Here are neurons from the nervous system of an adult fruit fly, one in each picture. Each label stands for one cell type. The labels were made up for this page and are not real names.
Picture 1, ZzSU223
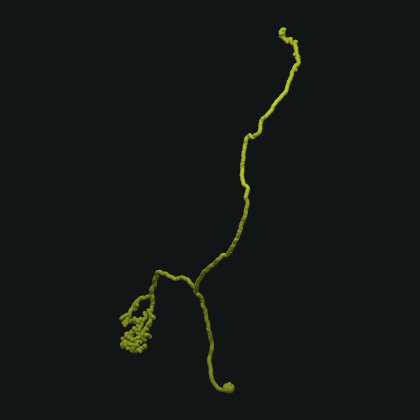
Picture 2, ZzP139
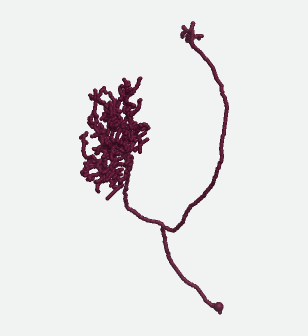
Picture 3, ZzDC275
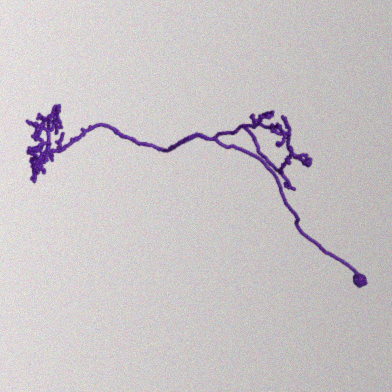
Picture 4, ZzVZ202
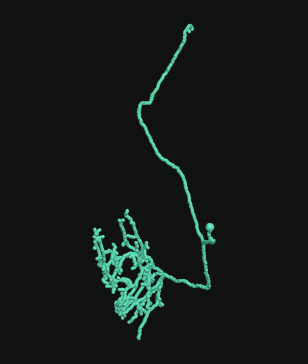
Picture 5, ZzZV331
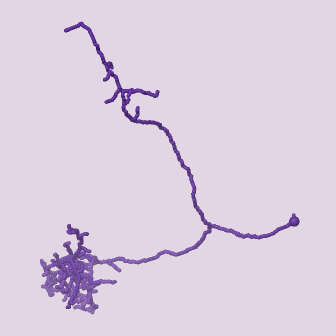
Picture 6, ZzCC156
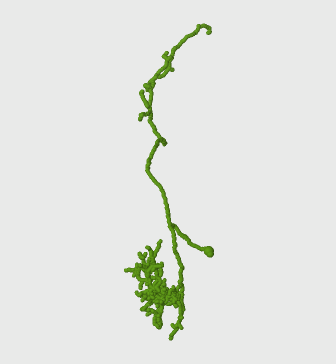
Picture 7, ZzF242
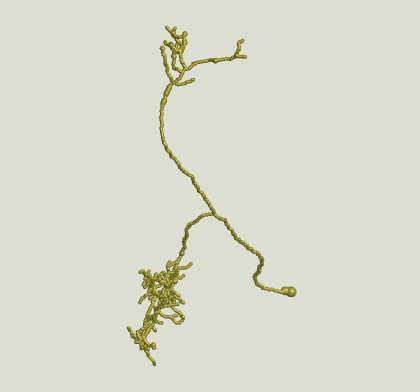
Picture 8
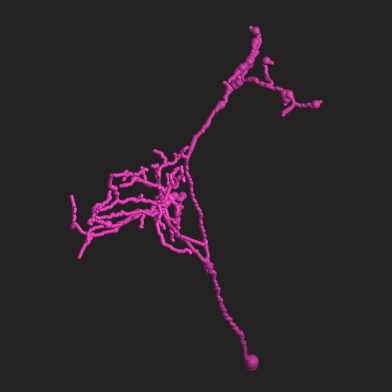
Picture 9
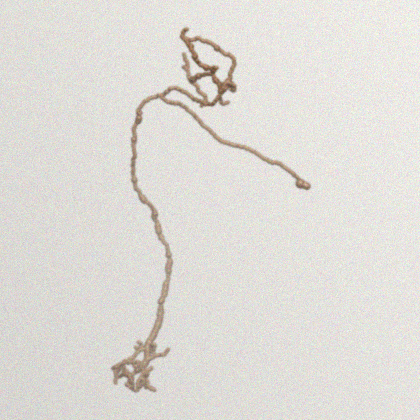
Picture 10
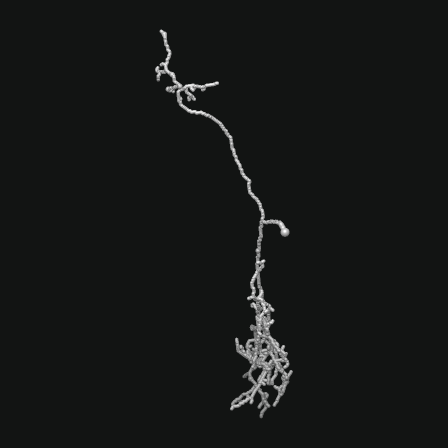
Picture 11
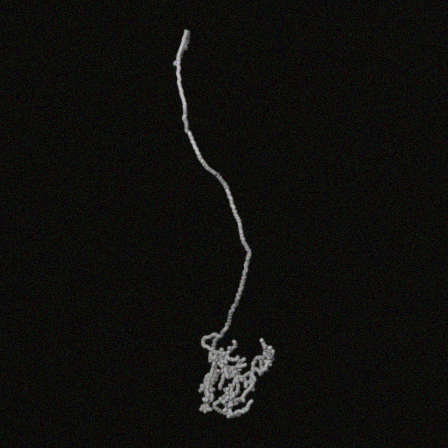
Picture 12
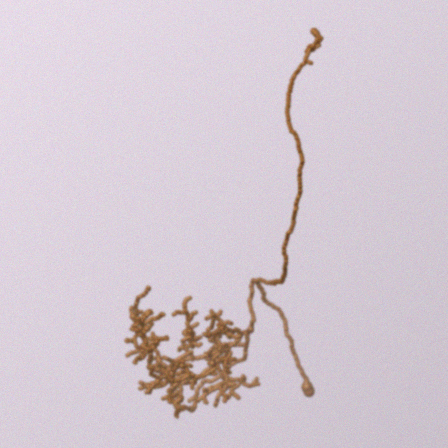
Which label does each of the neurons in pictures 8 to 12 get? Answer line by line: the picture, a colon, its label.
8: ZzF242
9: ZzDC275
10: ZzZV331
11: ZzVZ202
12: ZzP139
